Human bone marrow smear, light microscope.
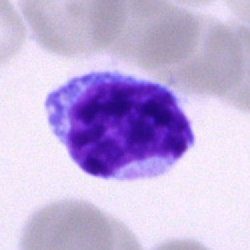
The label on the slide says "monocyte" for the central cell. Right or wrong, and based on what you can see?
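The outline is irregular and somewhat angular. The nucleus is one large unlobed mass filling most of the cell, with coarse, clumped chromatin in dark purple blocks and paler areas between, and I see no distinct nucleolus. A small pale crescent of cytoplasm runs along the lower edge of the nucleus, with no clear vacuoles.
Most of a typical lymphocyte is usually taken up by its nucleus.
This cell matches that, which speaks for lymphocyte.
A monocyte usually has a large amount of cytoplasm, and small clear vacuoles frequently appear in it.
So the scant crescent counts against monocyte, and the lack of vacuoles leans the same way. Monocyte does not fit; this is a lymphocyte.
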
